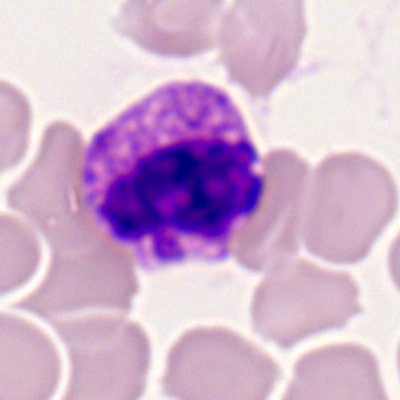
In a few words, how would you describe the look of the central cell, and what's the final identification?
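You'll see the nucleus is one unsegmented mass in the lower half of the cell, its chromatin coarsely clumped. Most of the cytoplasm sits above it, filled with pinkish-purple granules. It's a basophil.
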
